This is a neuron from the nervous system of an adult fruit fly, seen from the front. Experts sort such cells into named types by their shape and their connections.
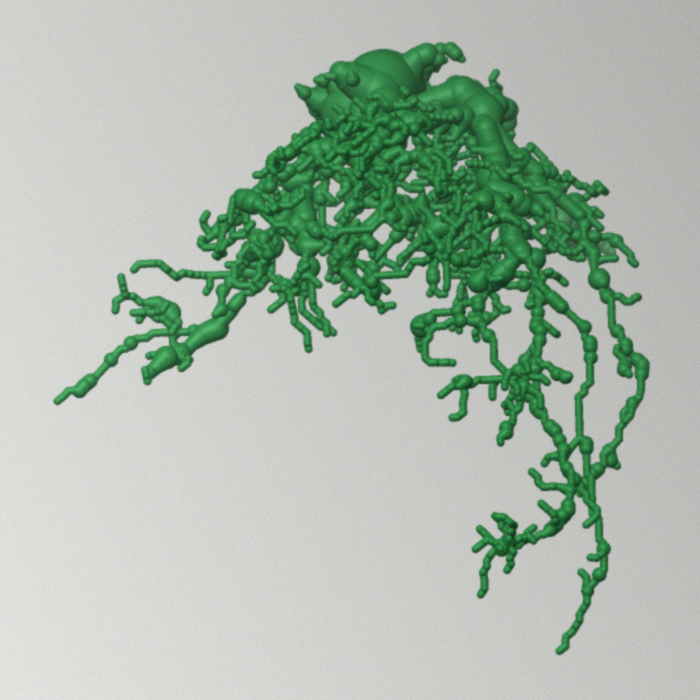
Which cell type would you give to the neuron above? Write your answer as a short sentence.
The cell type is MNad11.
